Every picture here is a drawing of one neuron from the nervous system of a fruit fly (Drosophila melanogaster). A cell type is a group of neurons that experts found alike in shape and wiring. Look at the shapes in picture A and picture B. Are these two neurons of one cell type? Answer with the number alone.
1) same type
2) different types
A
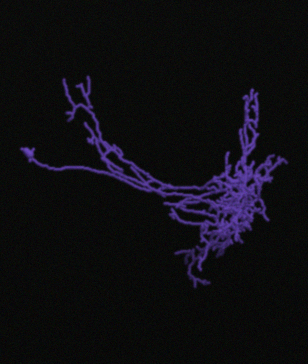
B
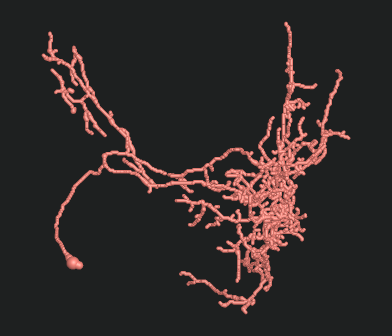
1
